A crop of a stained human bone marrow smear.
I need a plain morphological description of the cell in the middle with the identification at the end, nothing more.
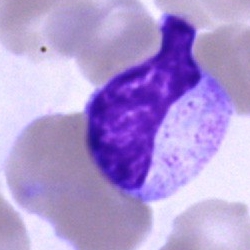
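Look first at the nucleus: it fills most of the cell and lies towards the upper left. Its chromatin is dark purple and clumped, with paler streaks running between the clumps. On the right side, the cytoplasm forms a pale lilac crescent, with fine pink-purple granules scattered through it. What you are looking at is a metamyelocyte.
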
